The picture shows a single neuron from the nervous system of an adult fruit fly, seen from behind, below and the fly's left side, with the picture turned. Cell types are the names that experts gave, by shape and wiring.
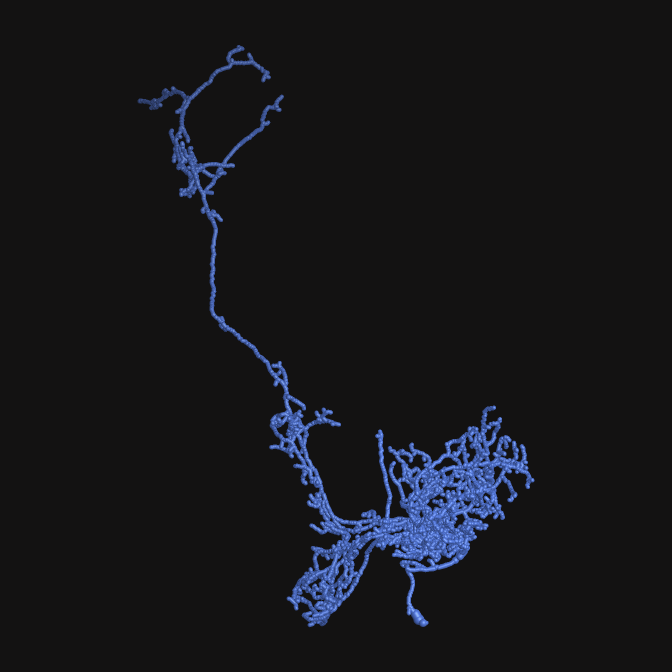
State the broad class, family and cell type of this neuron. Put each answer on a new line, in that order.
central-brain intrinsic neuron
hemilineage VLPl2_medial
CB0992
